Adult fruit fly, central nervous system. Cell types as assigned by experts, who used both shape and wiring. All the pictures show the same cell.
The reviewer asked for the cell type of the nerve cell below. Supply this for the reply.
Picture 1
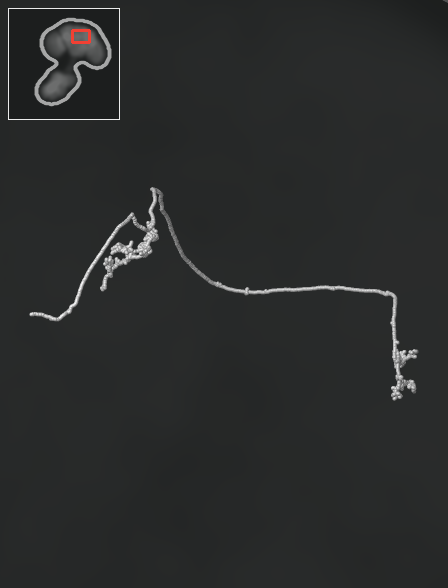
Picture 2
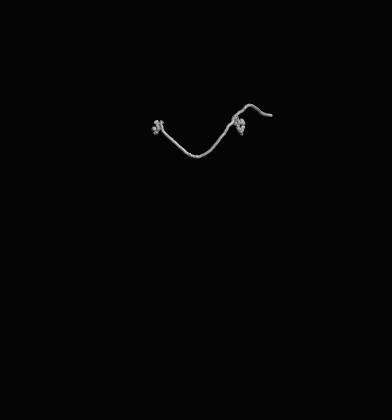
ORN_DC2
